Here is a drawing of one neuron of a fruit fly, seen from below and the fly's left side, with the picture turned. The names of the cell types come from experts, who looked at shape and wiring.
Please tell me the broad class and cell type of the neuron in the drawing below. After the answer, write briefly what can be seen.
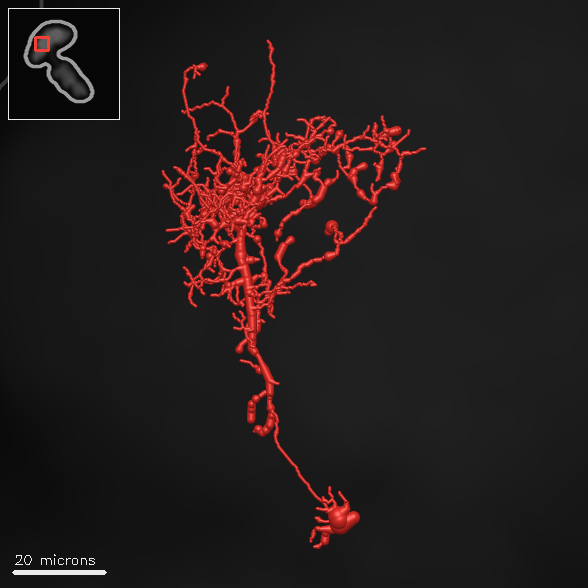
Its broad class is central-brain intrinsic neuron. It is of cell type GNG483. It is in the brain and does not reach the nerve cord. The cell body is at the bottom of the picture. From top to bottom in the picture it spans about 110 microns.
